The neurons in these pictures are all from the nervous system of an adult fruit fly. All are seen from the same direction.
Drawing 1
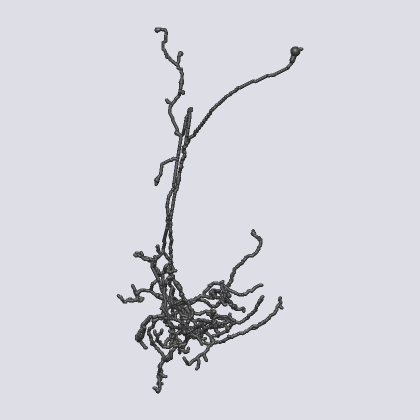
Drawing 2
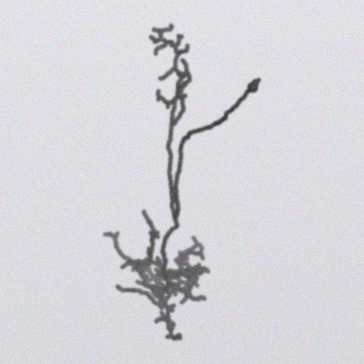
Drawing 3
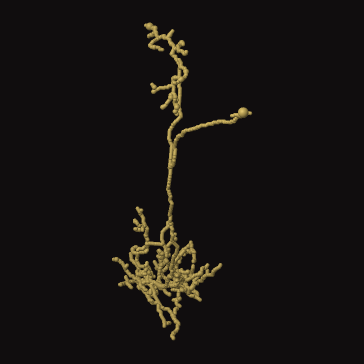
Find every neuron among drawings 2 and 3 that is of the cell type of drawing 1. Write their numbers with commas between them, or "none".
none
